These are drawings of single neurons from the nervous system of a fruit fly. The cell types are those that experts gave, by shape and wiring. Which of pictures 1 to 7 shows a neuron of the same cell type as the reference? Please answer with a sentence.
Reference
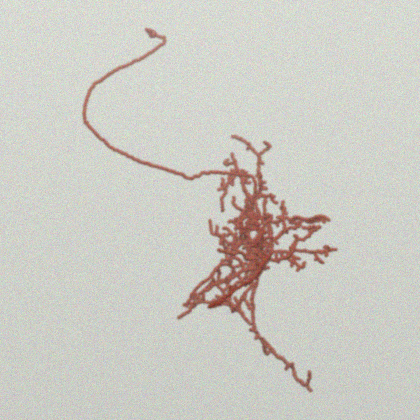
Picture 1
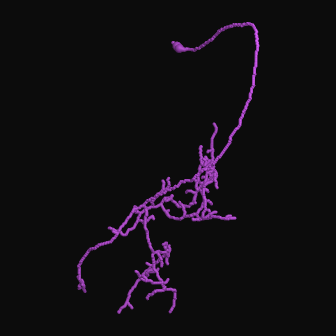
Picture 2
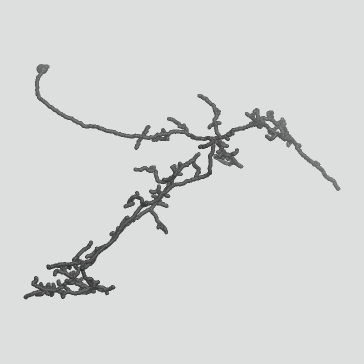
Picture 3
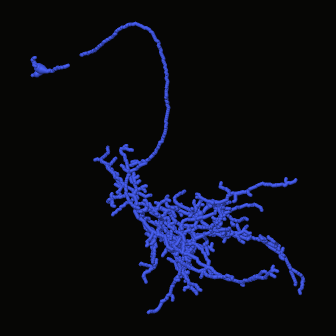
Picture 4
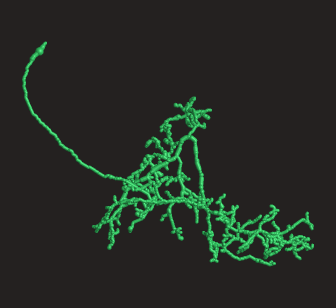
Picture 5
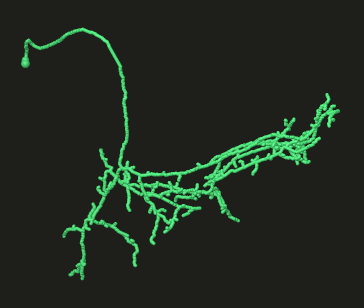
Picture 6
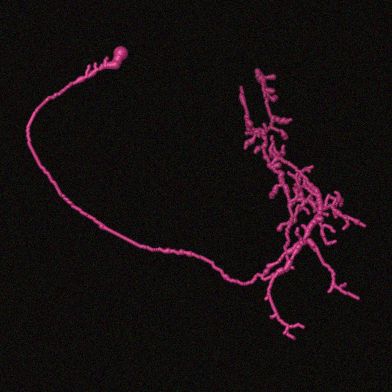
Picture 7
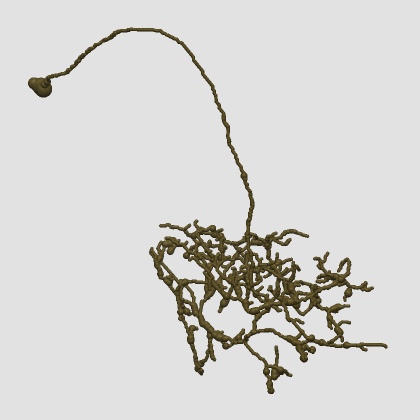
The neuron in picture 3 is of the same cell type.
